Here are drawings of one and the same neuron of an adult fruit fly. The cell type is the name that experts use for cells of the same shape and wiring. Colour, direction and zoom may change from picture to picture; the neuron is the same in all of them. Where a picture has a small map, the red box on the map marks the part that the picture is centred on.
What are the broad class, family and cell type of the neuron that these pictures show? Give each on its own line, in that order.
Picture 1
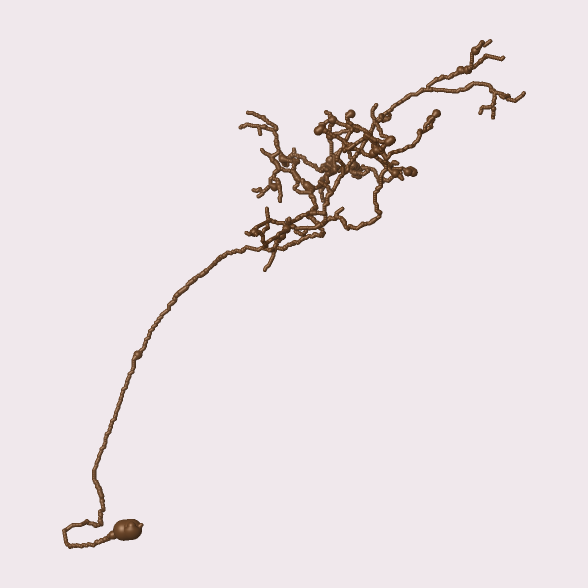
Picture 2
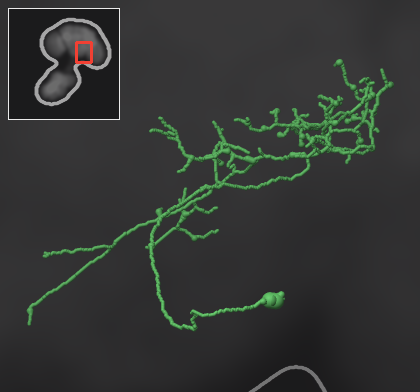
central-brain intrinsic neuron
hemilineage MX3
CB3798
